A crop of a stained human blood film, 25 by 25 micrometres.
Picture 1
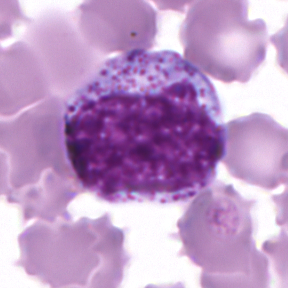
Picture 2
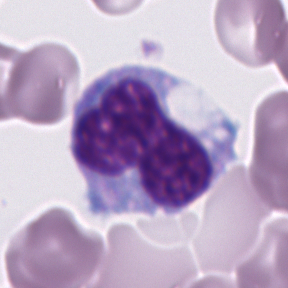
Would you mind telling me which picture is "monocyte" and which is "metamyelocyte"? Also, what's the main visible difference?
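Picture 1: metamyelocyte. Picture 2: monocyte. Picture 1: round, smooth outline; single unlobed nucleus in the lower part of the cell, most cytoplasm above it. Many small reddish-purple granules scattered through the cytoplasm and also lying over the nucleus. Picture 2: outline slightly irregular; cytoplasm pale greyish blue without coarse coloured granules; pale, clear vacuole-like area at upper right of the nucleus; no nucleoli seen.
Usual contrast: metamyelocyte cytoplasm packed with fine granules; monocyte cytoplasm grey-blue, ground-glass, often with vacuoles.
Incidental: red cells around picture 1 have crinkled, scalloped edges; a small separate purple fragment lies just above the cell in picture 2.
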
